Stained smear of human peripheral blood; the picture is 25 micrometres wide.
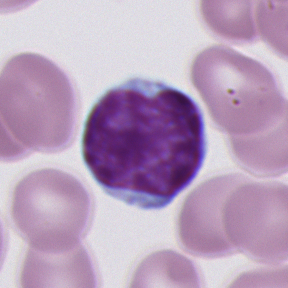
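Typical lymphocyte, the nucleated cell at the centre of a stained peripheral blood smear. Its outline is round and smooth. The round nucleus has a shallow notch at its top edge, and its chromatin is dark purple and coarsely clumped. No granules appear in the cytoplasm.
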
